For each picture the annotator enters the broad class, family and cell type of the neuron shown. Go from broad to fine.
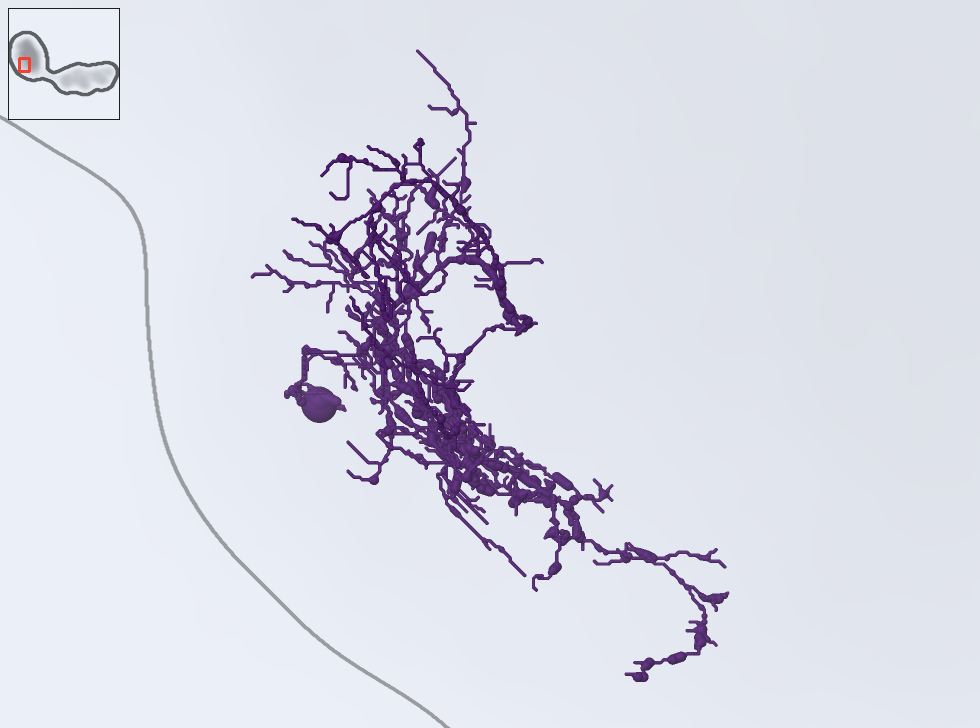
central-brain intrinsic neuron; hemilineage TRdl_b; GNG573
